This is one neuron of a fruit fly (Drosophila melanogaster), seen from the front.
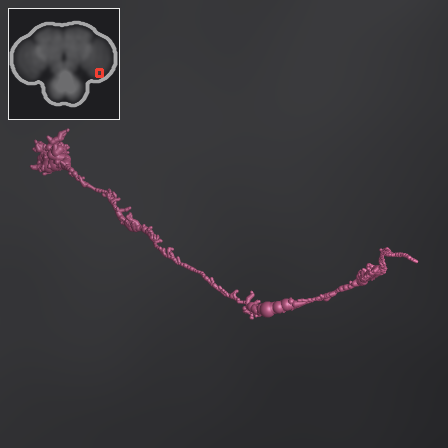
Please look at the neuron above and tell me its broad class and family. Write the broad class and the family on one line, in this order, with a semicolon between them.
photoreceptor or other optic-lobe sensory neuron; class visual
